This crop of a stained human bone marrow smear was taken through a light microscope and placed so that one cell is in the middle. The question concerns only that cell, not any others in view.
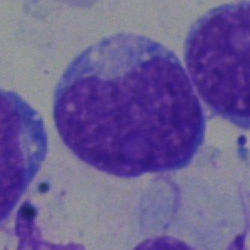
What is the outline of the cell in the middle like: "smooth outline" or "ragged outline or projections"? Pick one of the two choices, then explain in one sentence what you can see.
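Smooth outline. The cell outline is round to slightly oval and smooth.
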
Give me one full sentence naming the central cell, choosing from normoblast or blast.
What sits at the centre of this crop is a blast.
